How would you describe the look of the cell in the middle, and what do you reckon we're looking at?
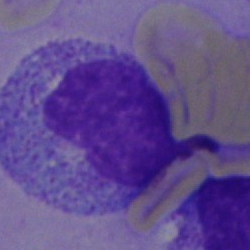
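First, the outline is round. Second, the nucleus is a single unlobed mass, set off-centre toward the right of the cell. Third, no nucleoli stand out within that nucleus. Fourth, numerous purple granules fill the cytoplasm. The cell is a myelocyte.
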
